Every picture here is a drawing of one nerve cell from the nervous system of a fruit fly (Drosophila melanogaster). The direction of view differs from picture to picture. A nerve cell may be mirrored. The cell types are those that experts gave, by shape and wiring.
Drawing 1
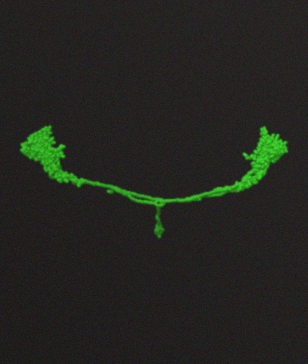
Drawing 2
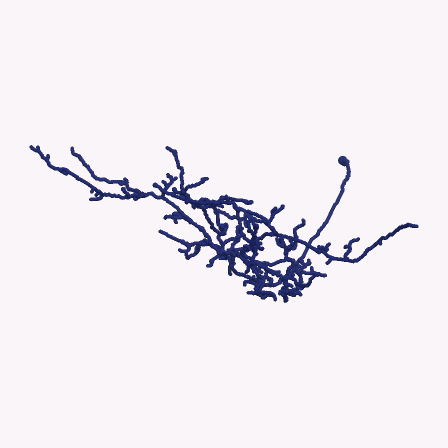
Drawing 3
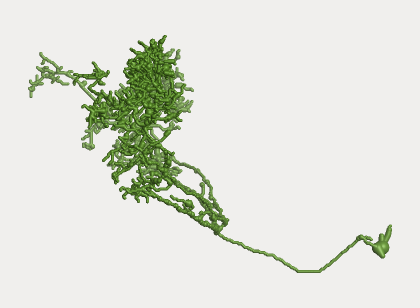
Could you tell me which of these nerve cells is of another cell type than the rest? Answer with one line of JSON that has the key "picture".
{"picture": 2}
